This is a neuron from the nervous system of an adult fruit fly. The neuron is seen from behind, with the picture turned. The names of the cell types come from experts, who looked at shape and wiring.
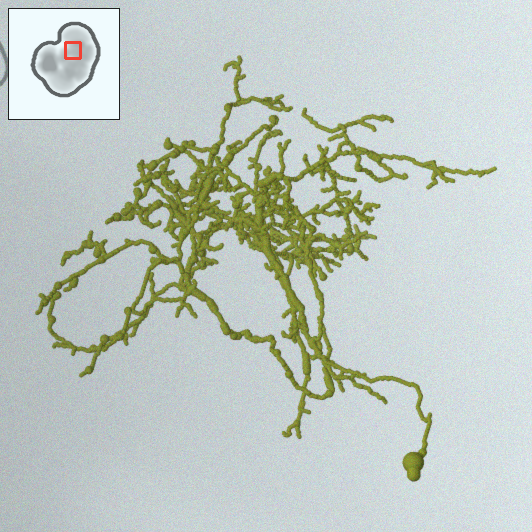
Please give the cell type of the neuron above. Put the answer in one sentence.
The cell type is WED165.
